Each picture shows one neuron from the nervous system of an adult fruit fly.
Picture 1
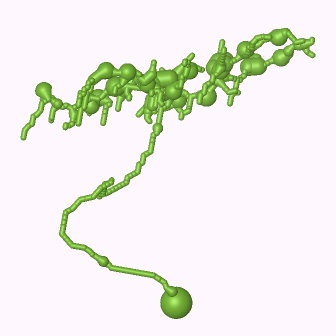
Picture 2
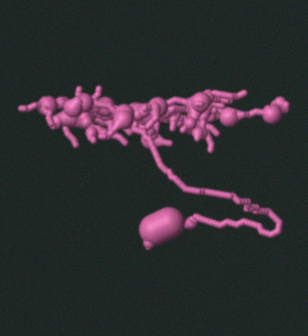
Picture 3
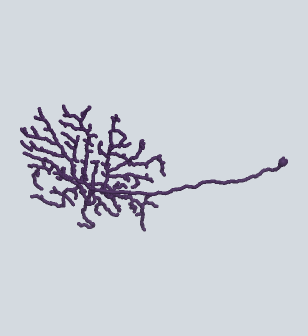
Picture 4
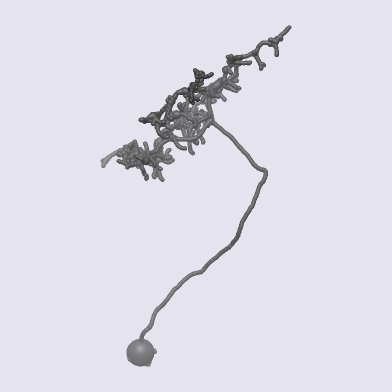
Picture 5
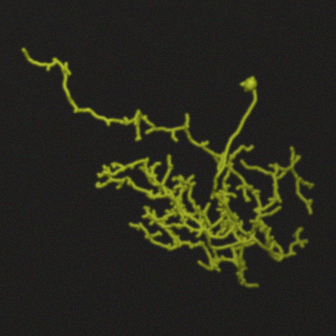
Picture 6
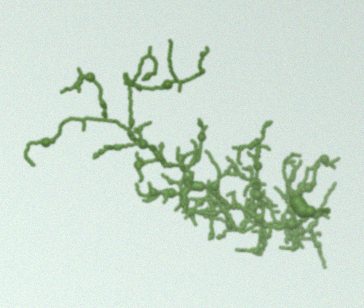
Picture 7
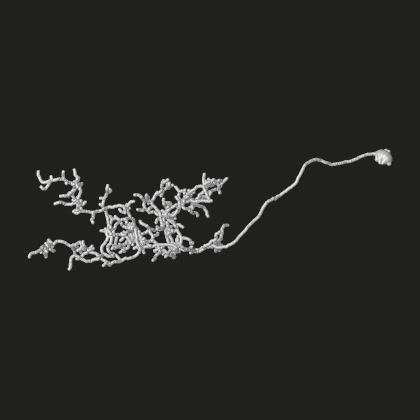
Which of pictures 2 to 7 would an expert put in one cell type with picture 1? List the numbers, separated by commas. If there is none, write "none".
2, 4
